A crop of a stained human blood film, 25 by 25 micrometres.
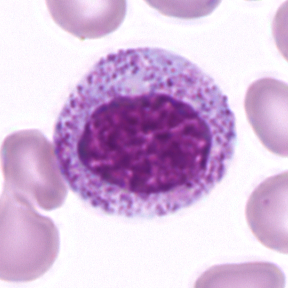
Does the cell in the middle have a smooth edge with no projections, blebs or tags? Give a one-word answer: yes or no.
Yes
